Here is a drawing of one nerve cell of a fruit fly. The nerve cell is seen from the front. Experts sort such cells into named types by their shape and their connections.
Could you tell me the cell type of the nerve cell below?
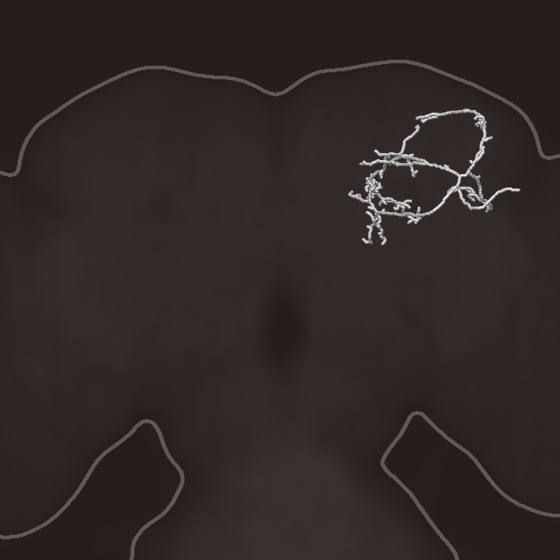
CL090_b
